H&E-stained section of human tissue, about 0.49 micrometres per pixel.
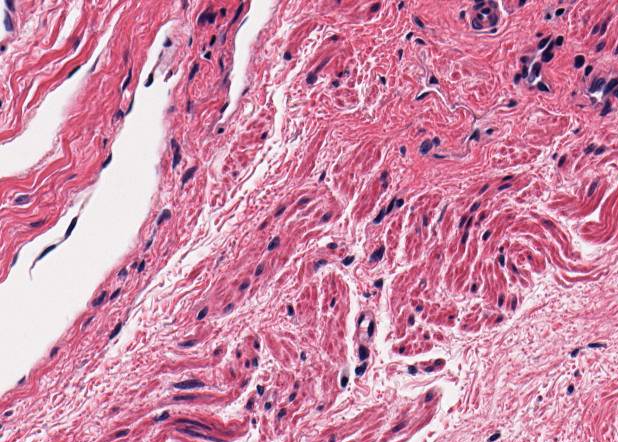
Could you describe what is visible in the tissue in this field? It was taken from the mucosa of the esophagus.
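Fibrous and muscular tissue throughout; no epithelium anywhere. Upper left: deeply eosinophilic collagen bundles on a wavy course. Centre and right: short smooth muscle bundles interlacing in differing directions. Lower right corner: paler, loosely textured, finely fibrillar stroma.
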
